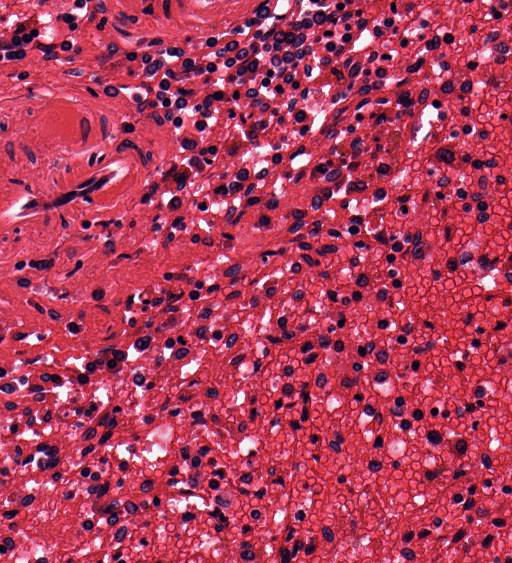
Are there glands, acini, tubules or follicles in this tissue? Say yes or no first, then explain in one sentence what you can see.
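No. No epithelium or glands are present anywhere in the field.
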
